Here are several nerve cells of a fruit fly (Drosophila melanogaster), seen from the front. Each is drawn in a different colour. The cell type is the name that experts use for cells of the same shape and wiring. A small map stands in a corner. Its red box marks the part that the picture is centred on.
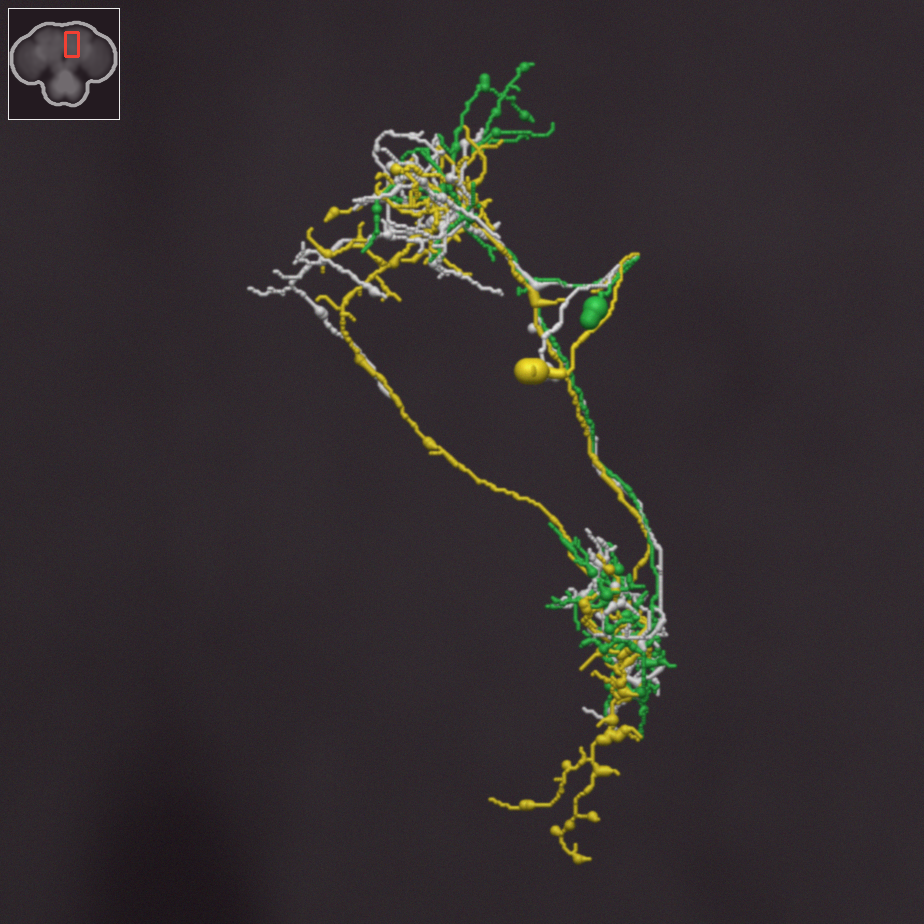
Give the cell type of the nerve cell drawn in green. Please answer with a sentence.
The cell type is LAL037.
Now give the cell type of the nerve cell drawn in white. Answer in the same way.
The cell type is CRE020.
